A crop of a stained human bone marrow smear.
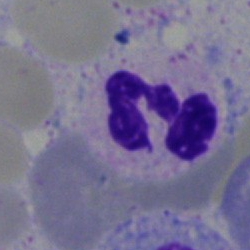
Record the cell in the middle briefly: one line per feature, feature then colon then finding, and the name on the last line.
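Lobes: two, joined across the top by a narrower band of nucleus
Gap: between the lobes, opening downward into the cytoplasm
Chromatin: dark purple and densely clumped
Granules: fine, pinkish-purple, scattered through the cytoplasm
Name: segmented neutrophil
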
